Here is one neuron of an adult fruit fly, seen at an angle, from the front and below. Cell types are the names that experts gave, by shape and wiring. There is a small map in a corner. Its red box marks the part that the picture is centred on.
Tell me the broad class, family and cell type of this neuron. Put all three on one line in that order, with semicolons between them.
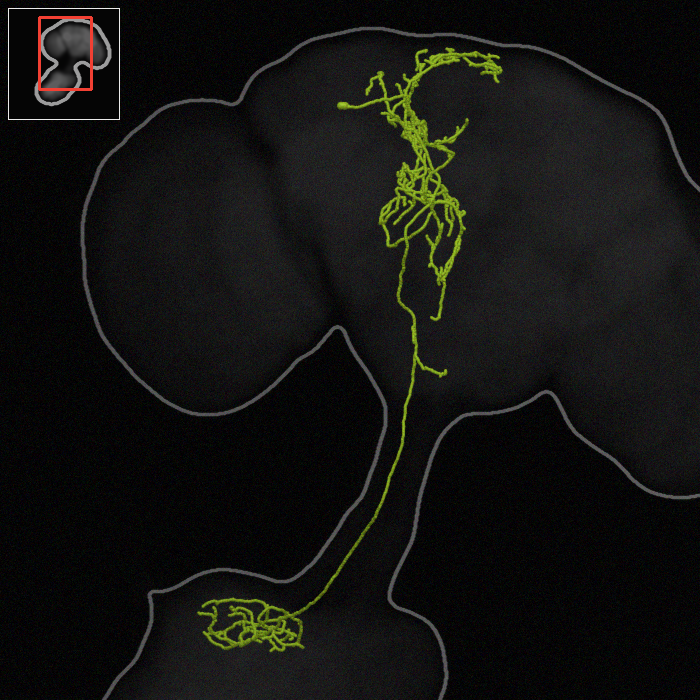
descending neuron; hemilineage WEDd1; DNa08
